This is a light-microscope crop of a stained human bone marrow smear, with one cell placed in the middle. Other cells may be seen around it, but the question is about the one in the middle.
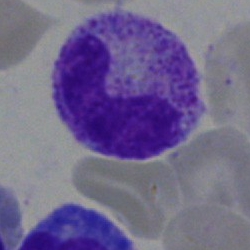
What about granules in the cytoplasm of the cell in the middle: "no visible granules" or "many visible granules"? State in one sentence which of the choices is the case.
This cell has a cytoplasm with many visible granules.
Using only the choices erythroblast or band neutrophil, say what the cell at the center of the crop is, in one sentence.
Among the cells in view, the one in the middle is a band neutrophil.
